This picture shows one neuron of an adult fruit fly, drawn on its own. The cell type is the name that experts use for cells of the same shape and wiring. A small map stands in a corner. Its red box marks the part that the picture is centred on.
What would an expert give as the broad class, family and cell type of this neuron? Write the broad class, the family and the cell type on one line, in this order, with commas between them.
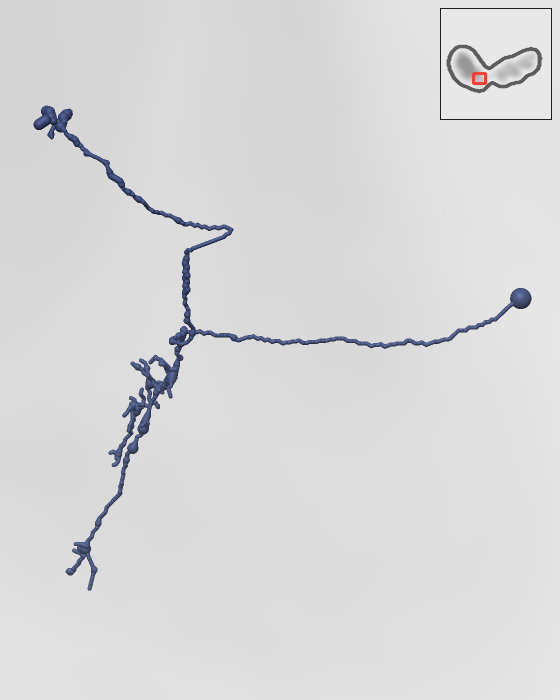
optic-lobe intrinsic neuron, T, T2a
